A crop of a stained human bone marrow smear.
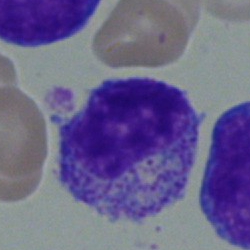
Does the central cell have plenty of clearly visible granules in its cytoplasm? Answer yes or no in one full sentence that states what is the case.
Yes, there are many visible granules in its cytoplasm.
